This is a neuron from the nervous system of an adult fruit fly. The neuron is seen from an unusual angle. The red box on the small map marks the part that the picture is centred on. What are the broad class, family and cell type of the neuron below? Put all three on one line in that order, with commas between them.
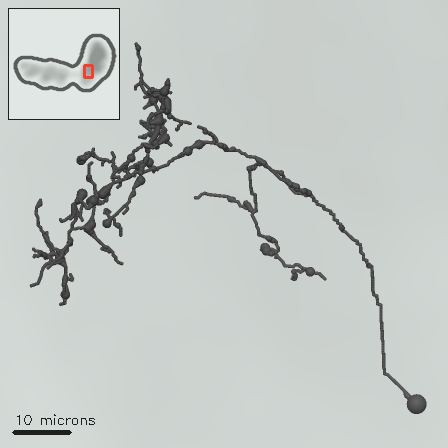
optic-lobe intrinsic neuron, Li, Li21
